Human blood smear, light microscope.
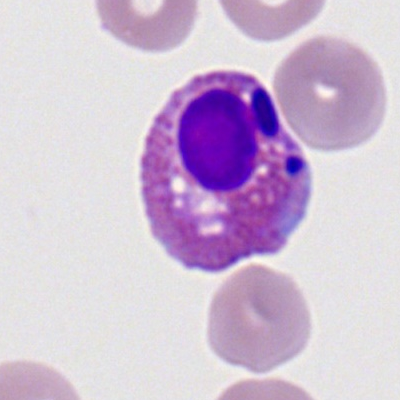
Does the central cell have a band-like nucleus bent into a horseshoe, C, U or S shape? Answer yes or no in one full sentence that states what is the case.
No, rather than a horseshoe, C, U or S shape, the nucleus is a compact round or oval mass.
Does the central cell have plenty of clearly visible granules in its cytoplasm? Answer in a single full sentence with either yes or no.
Yes, this cell's cytoplasm carries many visible granules.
